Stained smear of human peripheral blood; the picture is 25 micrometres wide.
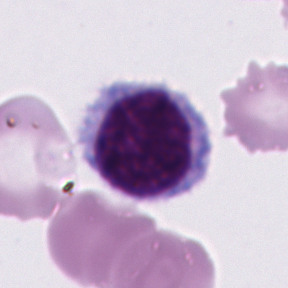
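Hairy cell at the centre of a stained peripheral blood smear. Taking each point in turn, the edge is ragged and carries many fine, short hair-like projections, and the chromatin is dark purple and coarsely clumped. Last, the cytoplasm holds neither granules nor vacuoles.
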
